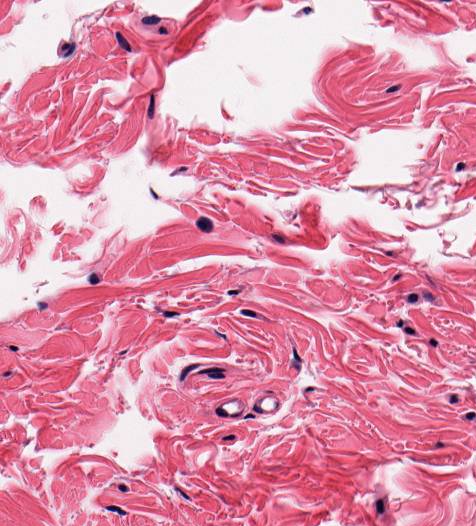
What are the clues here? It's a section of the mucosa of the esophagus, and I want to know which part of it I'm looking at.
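This is loose connective tissue. Follow the pink collagen bundles: thick and wavy, they interlace and run in many different directions.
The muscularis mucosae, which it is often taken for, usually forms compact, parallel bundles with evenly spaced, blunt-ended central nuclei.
Here the nuclei are sparse, small, dark and mostly spindle-shaped, lying singly between bundles. No epithelium appears anywhere.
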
